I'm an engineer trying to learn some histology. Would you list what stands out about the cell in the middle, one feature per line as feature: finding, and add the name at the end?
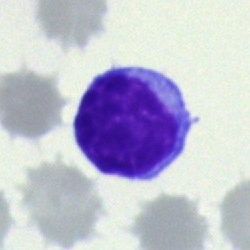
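Nucleus: fills most of the cell
Cytoplasm: scant rim, a pale blue crescent widest at upper right
Chromatin: dark purple, coarsely clumped
Edge: tiny knob projecting at the right
Name: lymphocyte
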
